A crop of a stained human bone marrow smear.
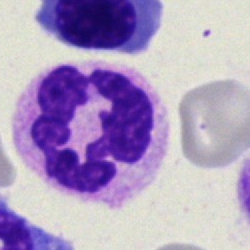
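Segmented neutrophil, central cell. Outline round and smooth. Nucleus divided into several lobes forming a ring around a pale central area; ring not fully closed, gap near the top. Cytoplasm without vacuoles.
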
